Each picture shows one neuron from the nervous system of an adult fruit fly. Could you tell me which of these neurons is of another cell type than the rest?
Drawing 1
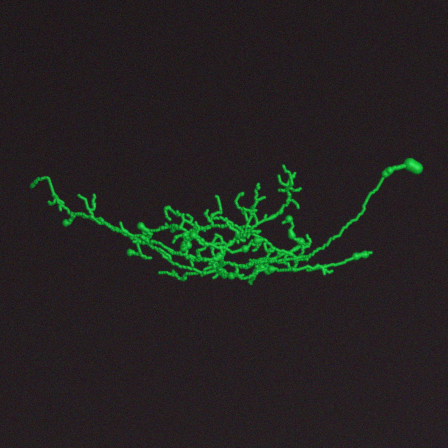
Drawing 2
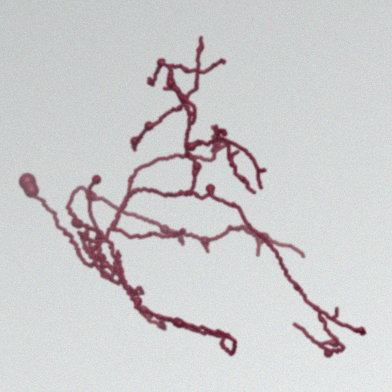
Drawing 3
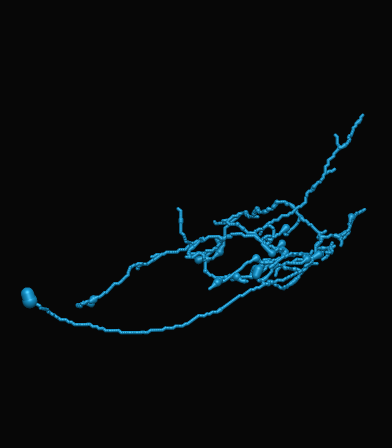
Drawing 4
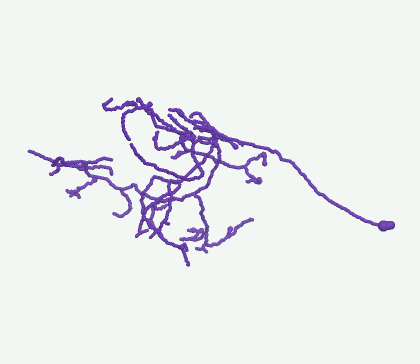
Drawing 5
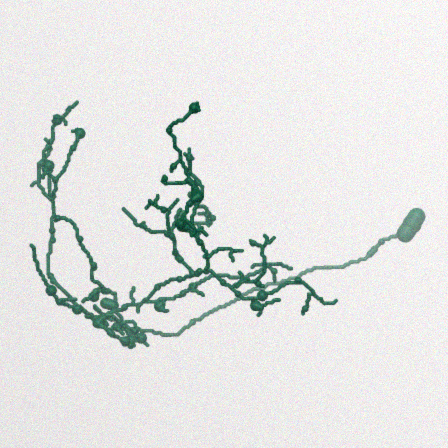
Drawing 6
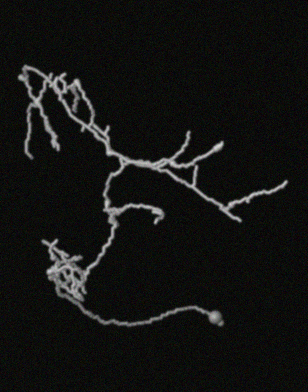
Drawing 1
